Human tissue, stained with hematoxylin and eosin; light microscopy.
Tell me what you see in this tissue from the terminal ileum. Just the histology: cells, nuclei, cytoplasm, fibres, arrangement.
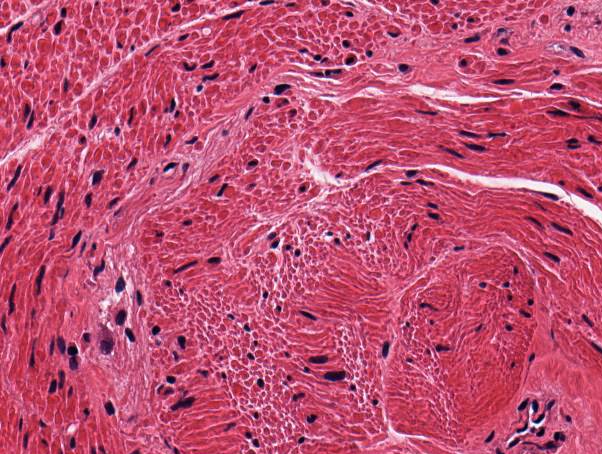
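Interlacing smooth muscle bundles, running in different directions, occupy the entire field. Lengthwise-cut cells, e.g. upper left and upper right: elongated, blunt-ended, cigar-shaped nuclei. Centre and lower middle: cross-cut bundles form small rounded profiles, some with a central nucleus. Cytoplasm stains strong pink with eosin.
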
